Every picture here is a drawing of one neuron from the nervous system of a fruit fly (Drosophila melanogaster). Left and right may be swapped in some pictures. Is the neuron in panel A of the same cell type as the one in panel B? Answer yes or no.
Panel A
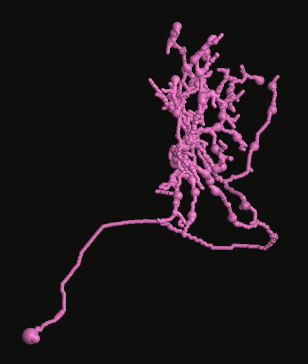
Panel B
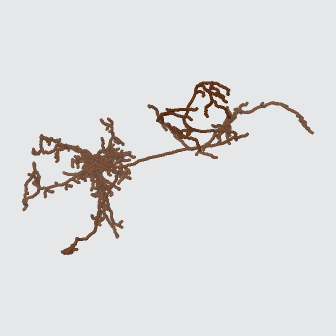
no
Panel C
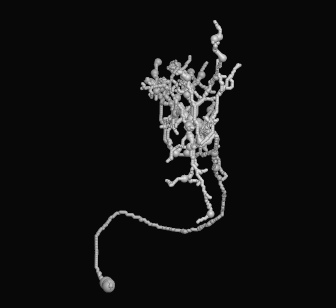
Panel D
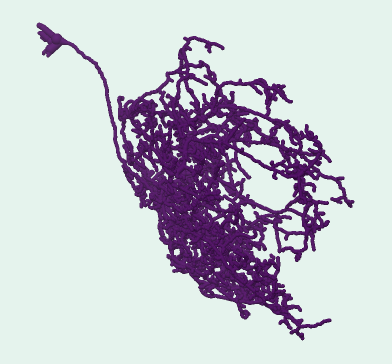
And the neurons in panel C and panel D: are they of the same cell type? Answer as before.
no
